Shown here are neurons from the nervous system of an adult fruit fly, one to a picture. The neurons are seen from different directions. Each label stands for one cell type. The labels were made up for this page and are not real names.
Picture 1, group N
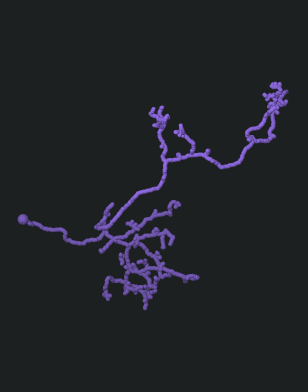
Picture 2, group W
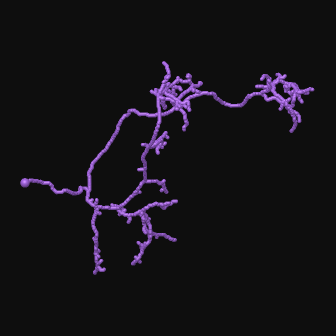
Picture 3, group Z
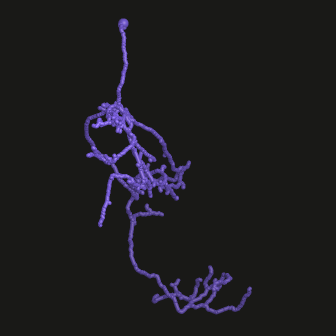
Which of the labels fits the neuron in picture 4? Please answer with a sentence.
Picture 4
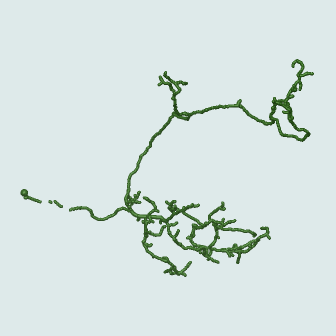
It belongs to group N.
